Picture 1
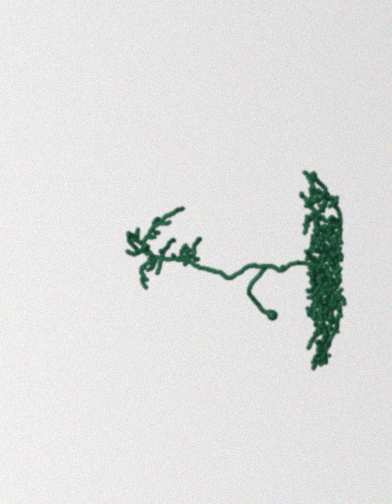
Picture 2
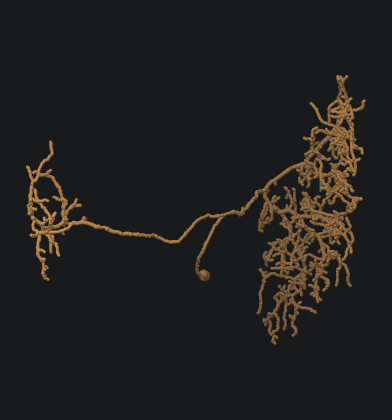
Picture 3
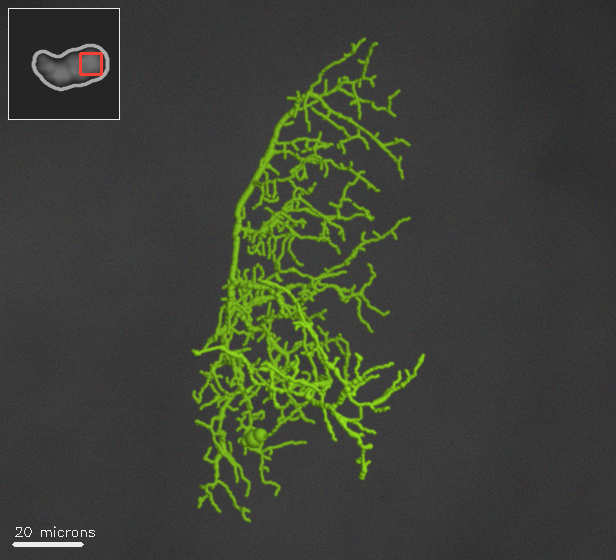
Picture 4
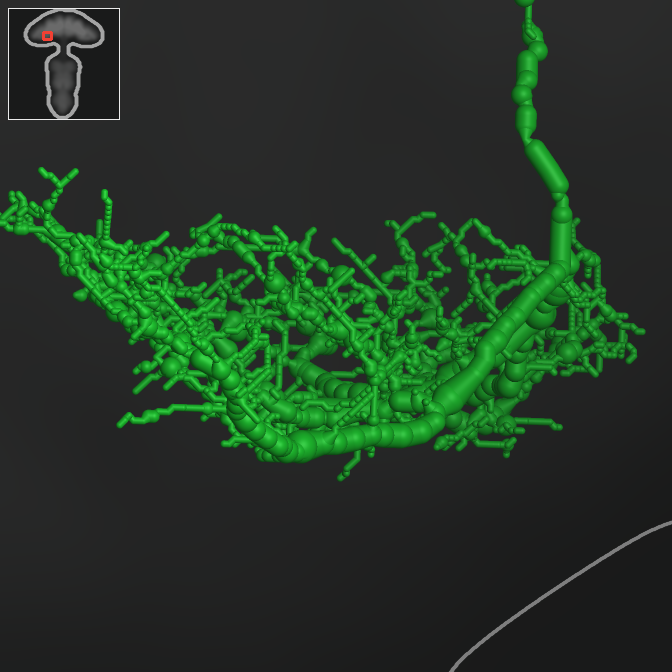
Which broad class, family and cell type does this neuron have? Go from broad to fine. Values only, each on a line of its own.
visual projection neuron
LC
LC31b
